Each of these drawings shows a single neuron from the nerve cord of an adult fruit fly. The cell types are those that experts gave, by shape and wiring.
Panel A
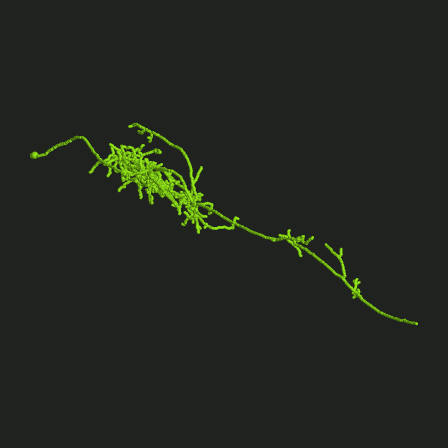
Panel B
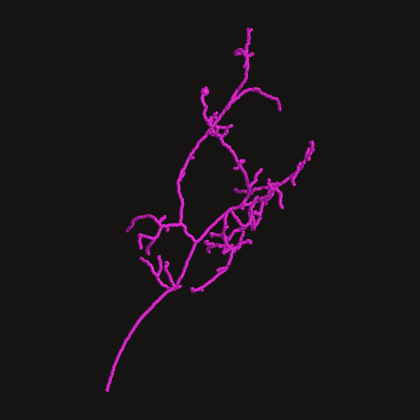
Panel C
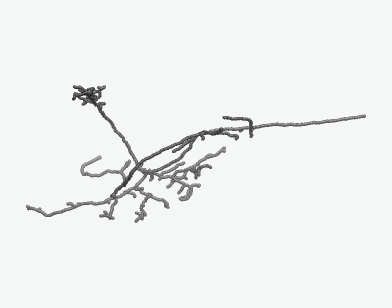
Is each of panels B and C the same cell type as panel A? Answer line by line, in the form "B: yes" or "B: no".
B: no
C: no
